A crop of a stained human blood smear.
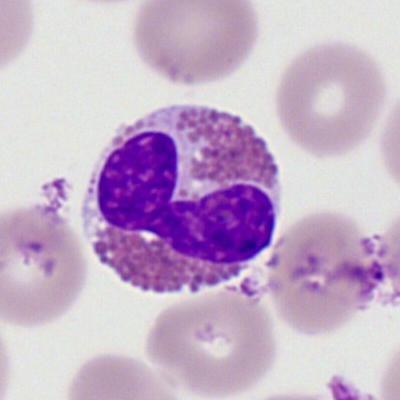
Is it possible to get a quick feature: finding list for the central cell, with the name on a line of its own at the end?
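Outline: round and smooth
Nucleus: two lobes
Nucleoli: none visible
Granules: round, of even size
Name: eosinophil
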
